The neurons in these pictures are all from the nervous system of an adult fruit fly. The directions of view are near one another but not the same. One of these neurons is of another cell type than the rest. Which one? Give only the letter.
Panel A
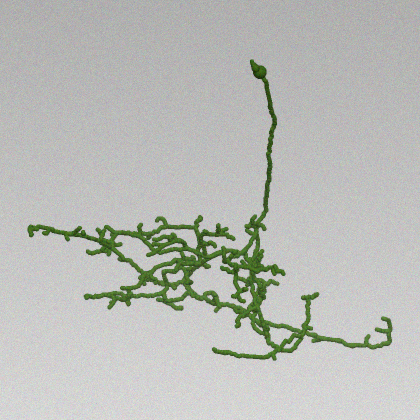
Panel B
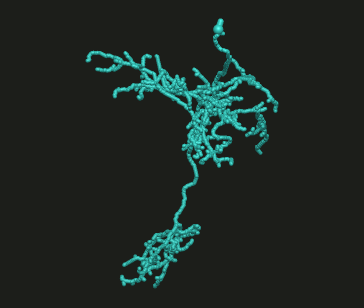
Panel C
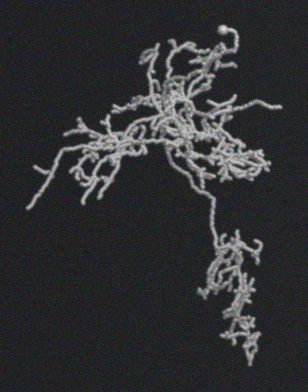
A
